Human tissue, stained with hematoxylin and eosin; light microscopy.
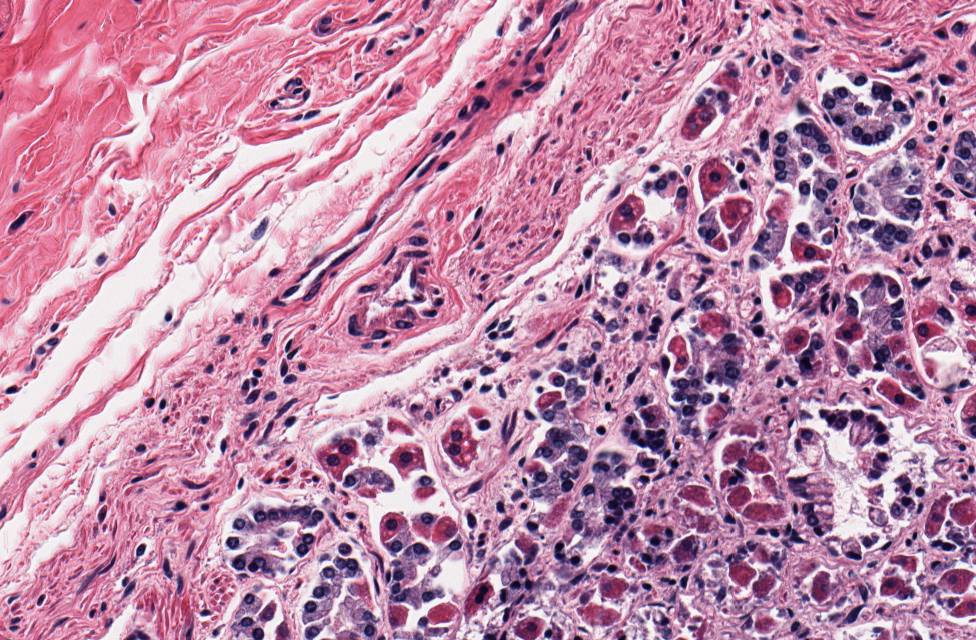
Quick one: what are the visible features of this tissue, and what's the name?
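Glands are cut mostly across, forming small rounded nests and tubules with narrow or barely visible lumens. Many large gland cells show deep pink-red cytoplasm and one round central nucleus, consistent with parietal cells. Others beside them have purplish-grey granular cytoplasm and round dark nuclei. Collagen bundles run diagonally, lower left to upper right. This is stomach.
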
